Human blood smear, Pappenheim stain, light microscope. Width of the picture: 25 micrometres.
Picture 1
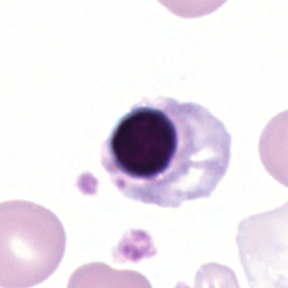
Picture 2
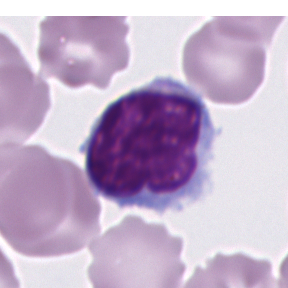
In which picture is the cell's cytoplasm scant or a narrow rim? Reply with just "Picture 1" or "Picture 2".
Picture 2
